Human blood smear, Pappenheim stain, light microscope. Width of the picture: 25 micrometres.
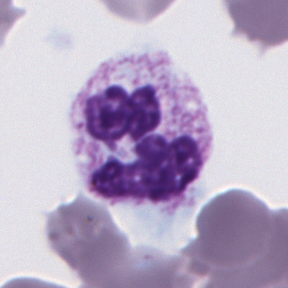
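Segmented neutrophil at the centre of a stained smear of human peripheral blood. Its outline is roughly round and smooth. The nucleus is divided into several separate lobes, arranged as an upper pair and a lower group. The chromatin is dark purple and coarsely clumped.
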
